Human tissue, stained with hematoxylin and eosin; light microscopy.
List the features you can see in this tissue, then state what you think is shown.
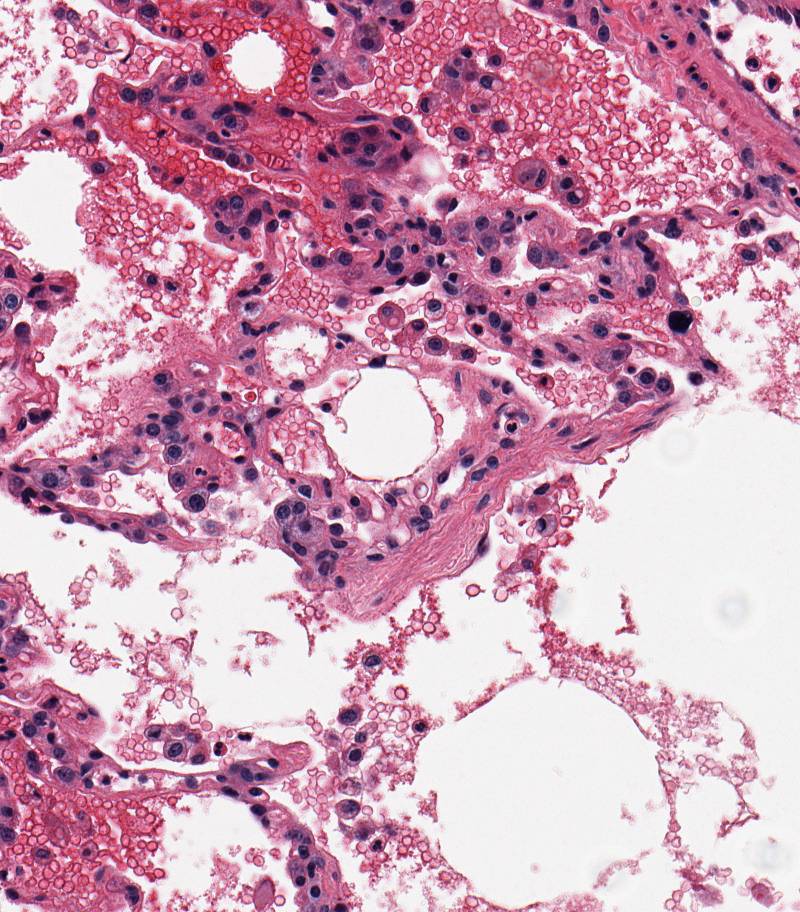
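Notice how thin branching septa of cellular tissue divide the field into many rounded spaces. In the central cluster, some septa are lined by plump cells with round dark nuclei, not only flat cells. Near the centre, a round empty lumen is ringed by flattened cells in the septa. Glands are absent throughout. This is lung.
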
